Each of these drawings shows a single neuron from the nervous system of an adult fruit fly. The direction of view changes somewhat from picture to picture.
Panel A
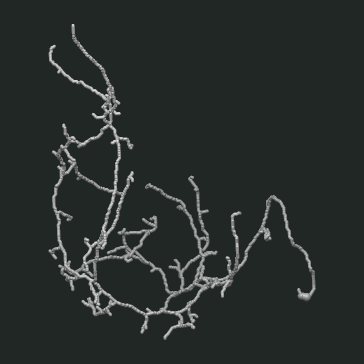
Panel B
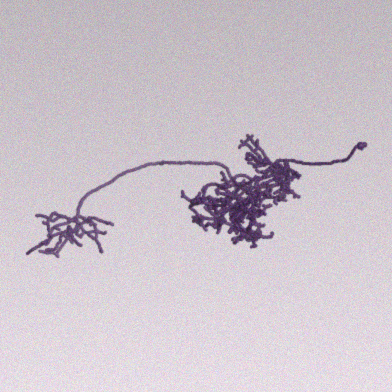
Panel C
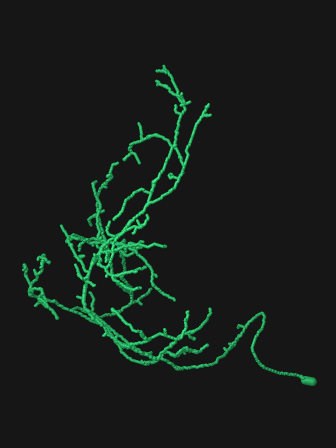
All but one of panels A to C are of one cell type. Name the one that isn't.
B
